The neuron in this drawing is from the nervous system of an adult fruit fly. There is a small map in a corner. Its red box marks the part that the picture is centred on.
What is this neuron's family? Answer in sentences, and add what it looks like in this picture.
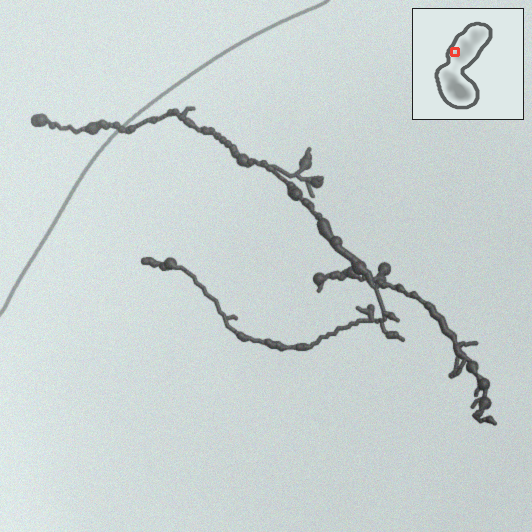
The name of its family is class gustatory. Its broad class is sensory neuron entering the nerve cord. No cell body is drawn. As drawn here it is wider than it is tall.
